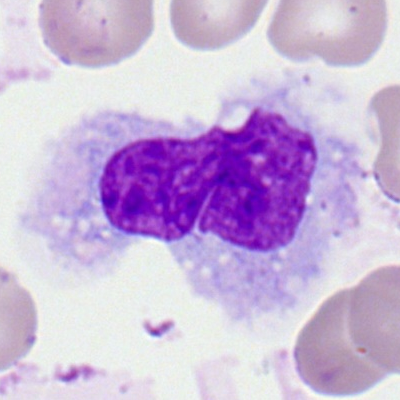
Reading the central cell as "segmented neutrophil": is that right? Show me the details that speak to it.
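Decisive: cytoplasm abundant and pale grey-blue; nucleus folded, a deep cleft splitting it into two broad lobes side by side.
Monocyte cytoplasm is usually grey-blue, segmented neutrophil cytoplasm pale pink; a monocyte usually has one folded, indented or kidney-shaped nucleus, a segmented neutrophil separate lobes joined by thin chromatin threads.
Verdict: not segmented neutrophil; monocyte. Further: fine, dusty pinkish-purple granularity in the cytoplasm, in keeping with monocyte.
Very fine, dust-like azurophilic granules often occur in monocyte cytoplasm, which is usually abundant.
No nucleolus seen; outline irregular, with faint, ill-defined edges.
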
